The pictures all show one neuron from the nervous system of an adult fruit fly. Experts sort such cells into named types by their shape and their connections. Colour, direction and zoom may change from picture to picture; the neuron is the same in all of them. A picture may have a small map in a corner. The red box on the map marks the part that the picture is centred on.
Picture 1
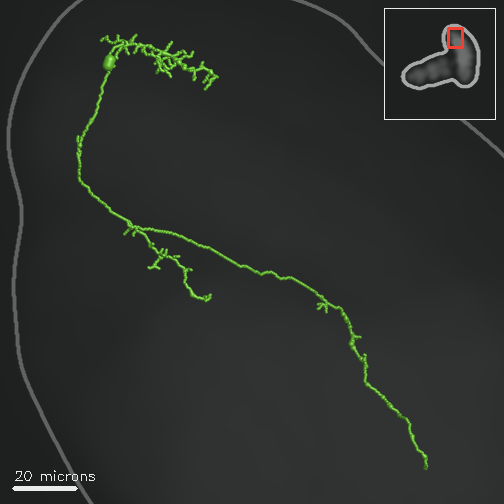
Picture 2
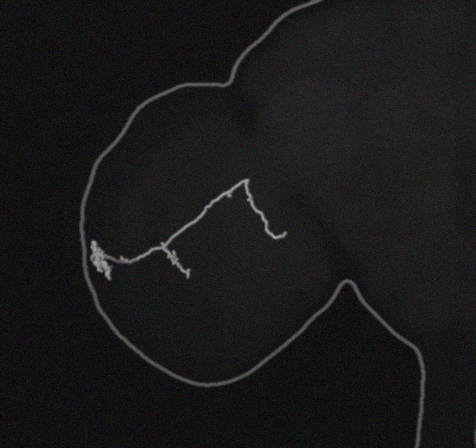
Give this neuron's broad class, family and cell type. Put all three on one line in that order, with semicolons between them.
optic-lobe intrinsic neuron; TmY; TmY9b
